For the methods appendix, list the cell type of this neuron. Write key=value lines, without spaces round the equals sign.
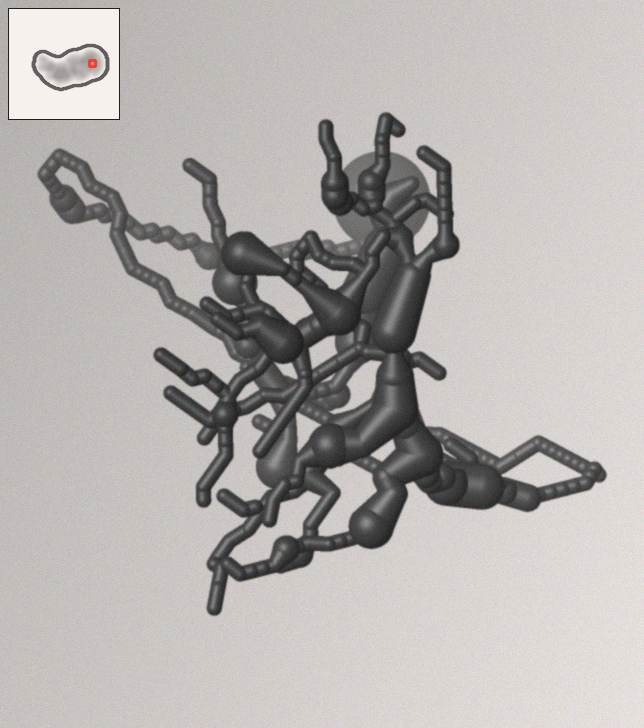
cell_type=T5b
